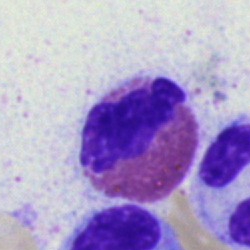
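Eosinophil, the cell in the middle of this stained bone marrow smear. Its nucleus, with dark purple, coarsely condensed chromatin, sits toward the upper left. The cytoplasm makes a broad crescent on the lower right, filled with fine pinkish granules.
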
